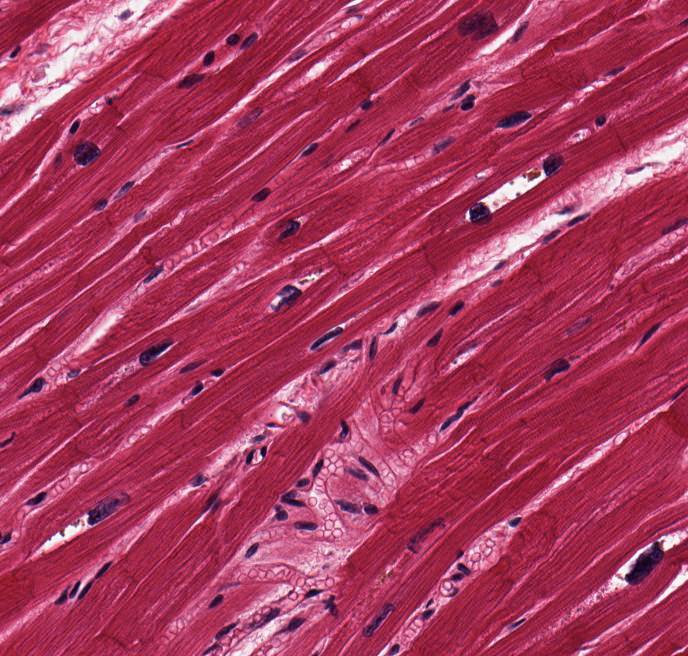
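Left ventricle of the heart. Muscle fibres branch and join their neighbours, with oval, centrally placed nuclei. Their deeply eosinophilic cytoplasm carries fine cross-striations. A pale strip of loose connective tissue runs between fibres through the centre and lower middle.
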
